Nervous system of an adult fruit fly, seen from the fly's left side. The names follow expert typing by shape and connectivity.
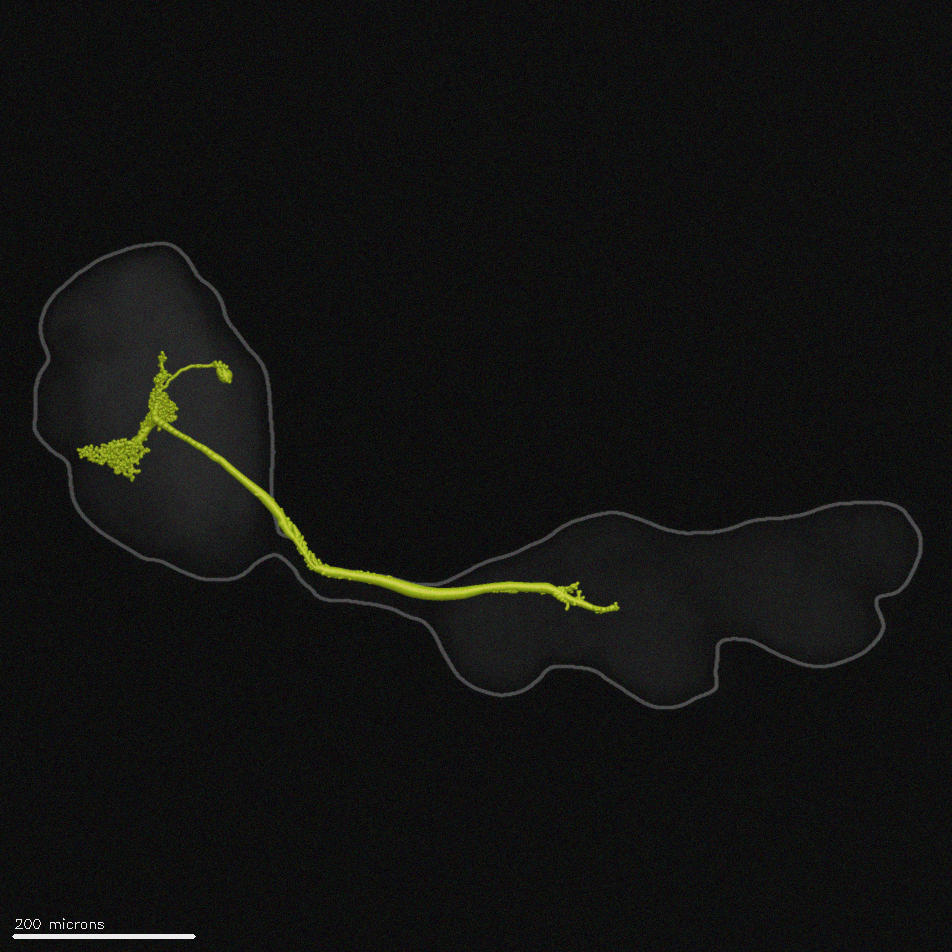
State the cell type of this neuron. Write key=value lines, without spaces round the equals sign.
cell_type=DNp01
